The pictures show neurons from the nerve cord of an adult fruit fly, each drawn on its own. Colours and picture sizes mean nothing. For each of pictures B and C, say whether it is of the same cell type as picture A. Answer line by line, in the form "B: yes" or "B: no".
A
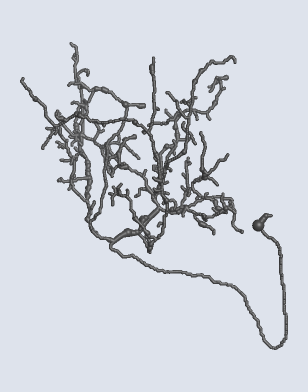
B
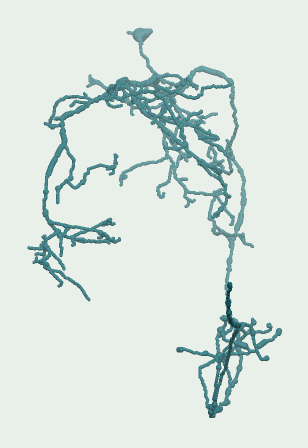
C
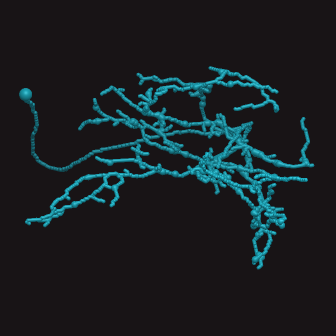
B: no
C: yes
